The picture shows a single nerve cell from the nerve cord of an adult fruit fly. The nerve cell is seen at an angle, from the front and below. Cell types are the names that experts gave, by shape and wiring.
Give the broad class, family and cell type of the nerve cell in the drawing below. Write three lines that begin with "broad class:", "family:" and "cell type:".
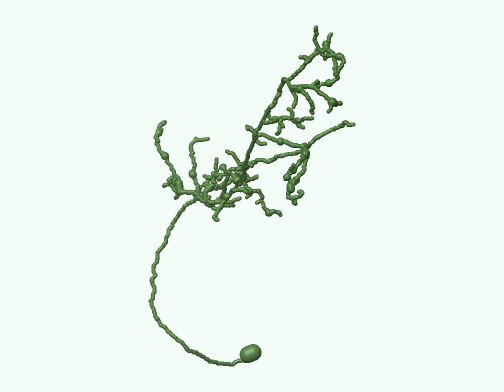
broad class: nerve-cord intrinsic neuron
family: hemilineage 20A.22A
cell type: IN20A.22A089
